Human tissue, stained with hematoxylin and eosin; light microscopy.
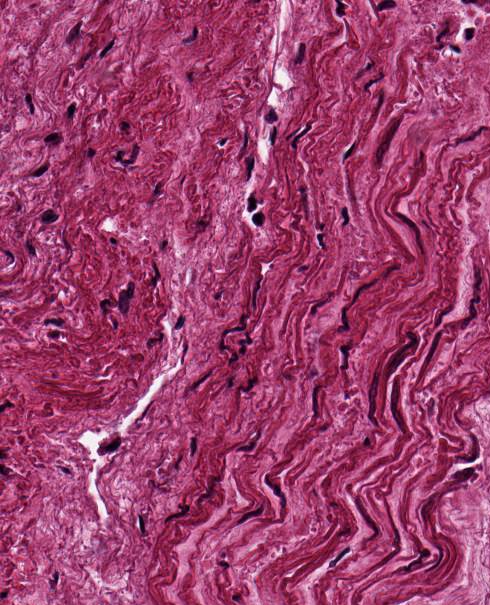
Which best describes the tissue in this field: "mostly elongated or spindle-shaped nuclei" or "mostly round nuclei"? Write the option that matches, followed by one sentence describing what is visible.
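Mostly elongated or spindle-shaped nuclei. The nuclei are sparse, dark and elongated, lying scattered among the fibres.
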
